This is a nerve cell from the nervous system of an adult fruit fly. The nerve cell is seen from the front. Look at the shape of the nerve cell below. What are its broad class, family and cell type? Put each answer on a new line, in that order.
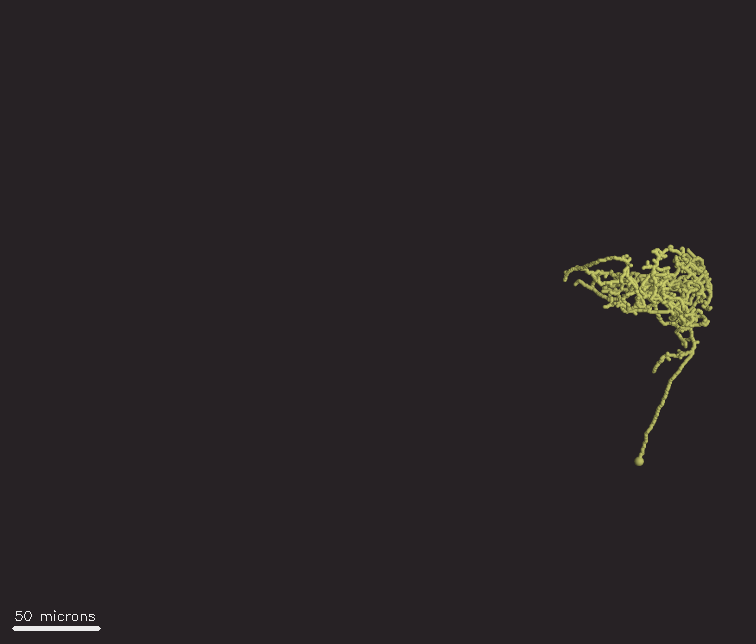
central-brain intrinsic neuron
hemilineage VLPl&p1_lateral
CB3488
